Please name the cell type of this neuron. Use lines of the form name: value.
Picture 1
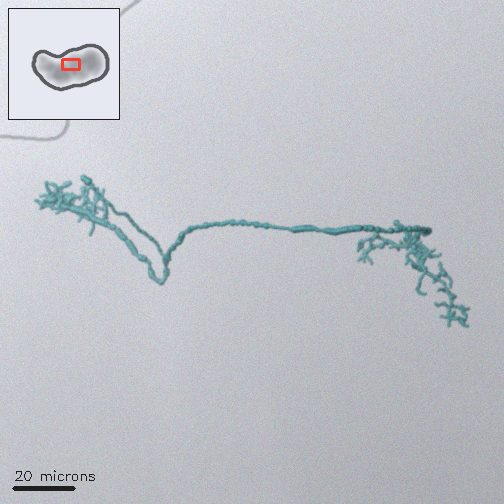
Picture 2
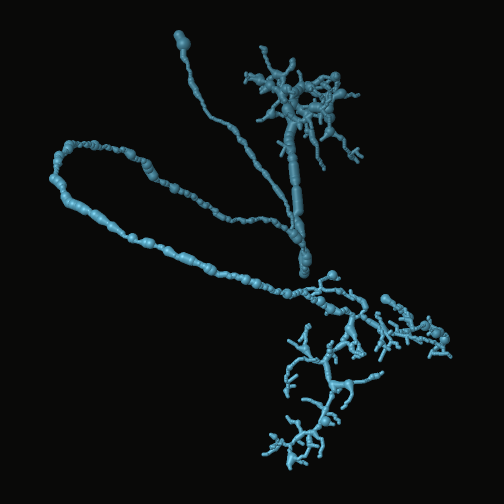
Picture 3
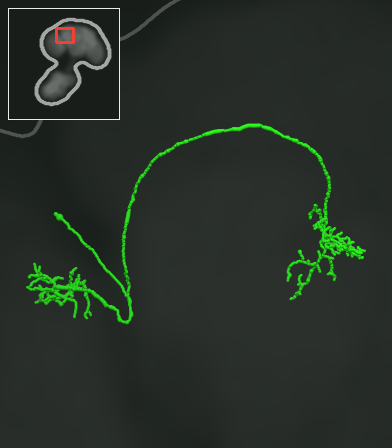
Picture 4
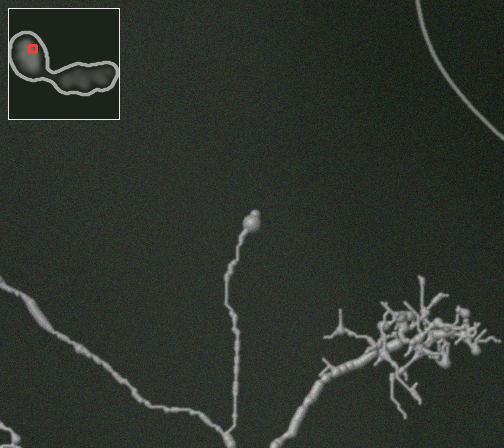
cell type: LC9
